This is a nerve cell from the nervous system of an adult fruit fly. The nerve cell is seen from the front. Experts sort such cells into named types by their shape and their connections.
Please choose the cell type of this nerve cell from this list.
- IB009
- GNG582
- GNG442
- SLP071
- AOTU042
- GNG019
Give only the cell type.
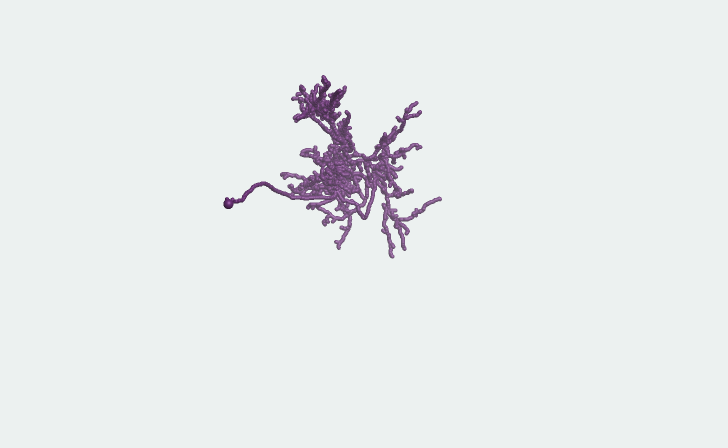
IB009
